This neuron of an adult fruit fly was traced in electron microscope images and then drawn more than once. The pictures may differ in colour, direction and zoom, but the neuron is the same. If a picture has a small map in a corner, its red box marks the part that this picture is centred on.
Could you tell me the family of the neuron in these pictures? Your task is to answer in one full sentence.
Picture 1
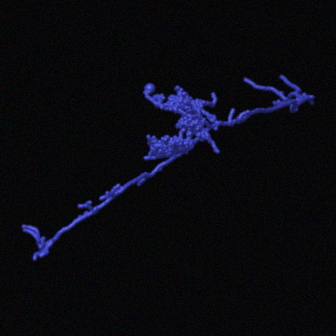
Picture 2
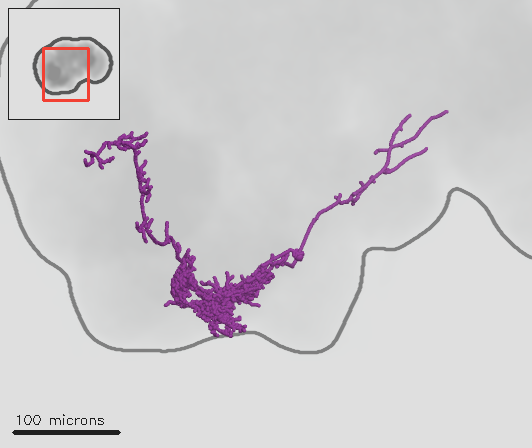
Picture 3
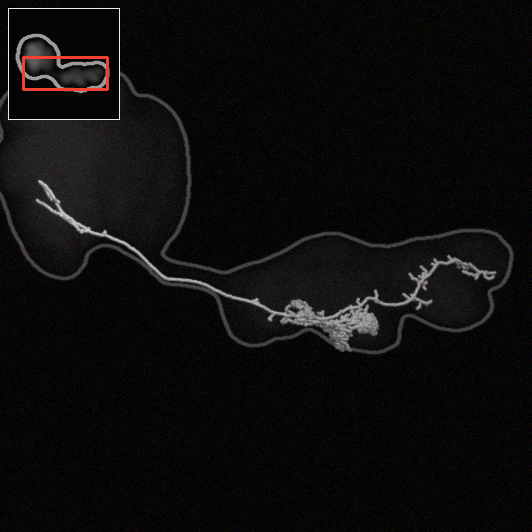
Of family hemilineage 17A is the neuron in these images.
